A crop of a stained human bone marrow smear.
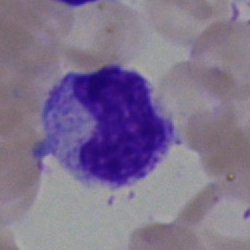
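Band neutrophil, middle cell. The outline is roughly round, with a slightly irregular edge. The nucleus fills most of the cell, toward the right side. Its left border is indented where the cytoplasm is widest. Notice the small bleb-like projection at the lower left edge.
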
